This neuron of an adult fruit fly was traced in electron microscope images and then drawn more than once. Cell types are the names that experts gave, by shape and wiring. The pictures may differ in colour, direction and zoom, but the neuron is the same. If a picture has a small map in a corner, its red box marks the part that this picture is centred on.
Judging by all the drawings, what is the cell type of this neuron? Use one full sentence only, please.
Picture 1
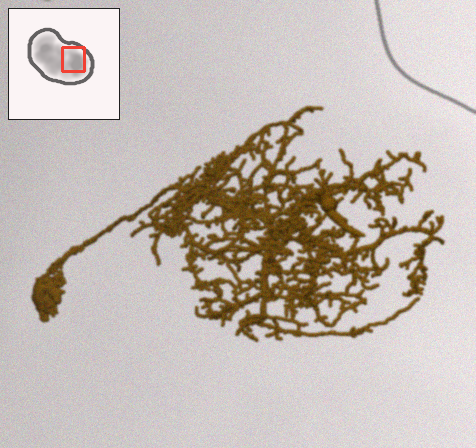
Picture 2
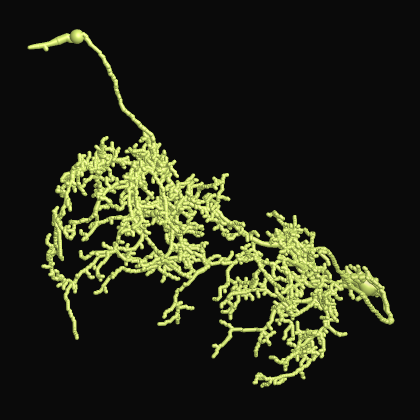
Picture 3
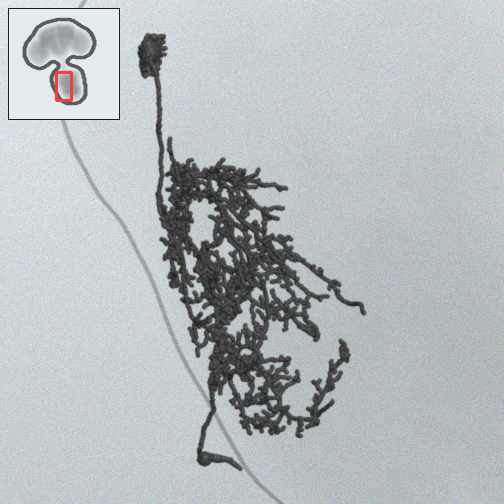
Of the cell type Sternotrochanter MN is this neuron.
